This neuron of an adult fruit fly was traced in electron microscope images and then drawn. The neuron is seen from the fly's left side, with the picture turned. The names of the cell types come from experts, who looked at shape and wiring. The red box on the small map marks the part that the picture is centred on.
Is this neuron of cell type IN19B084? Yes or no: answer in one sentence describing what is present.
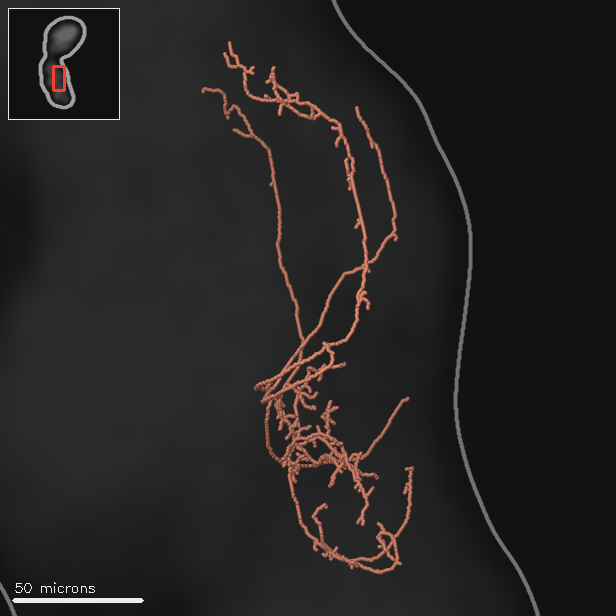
No, by cell type this neuron is not IN19B084 but something else.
